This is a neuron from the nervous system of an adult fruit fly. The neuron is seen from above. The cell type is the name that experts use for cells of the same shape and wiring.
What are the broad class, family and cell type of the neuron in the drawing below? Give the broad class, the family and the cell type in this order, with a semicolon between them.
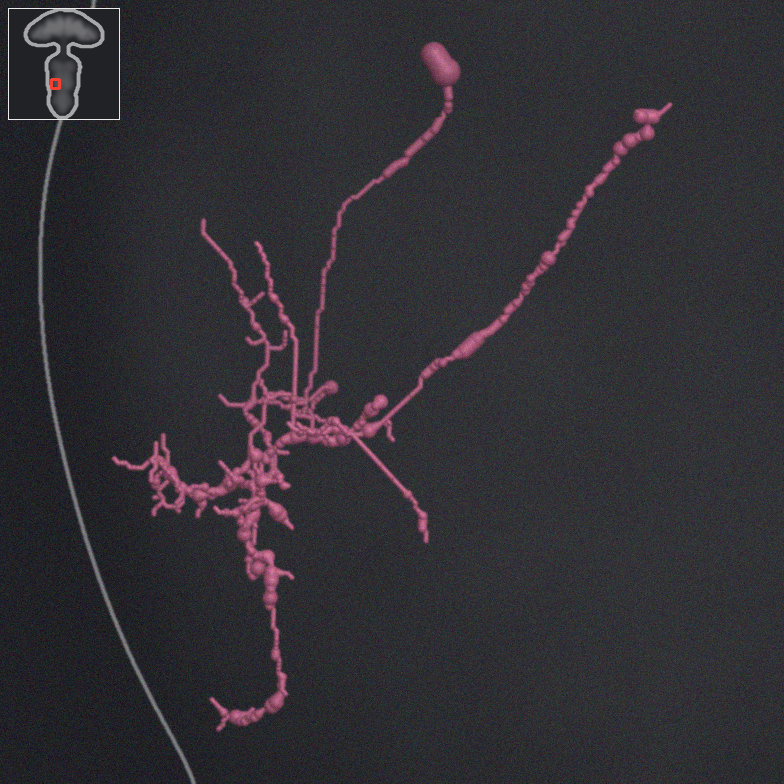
nerve-cord intrinsic neuron; hemilineage 13A; IN13A045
